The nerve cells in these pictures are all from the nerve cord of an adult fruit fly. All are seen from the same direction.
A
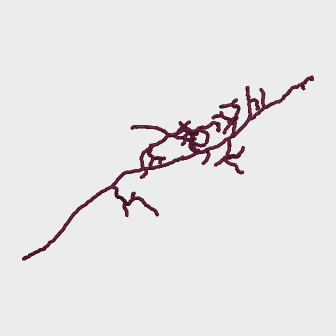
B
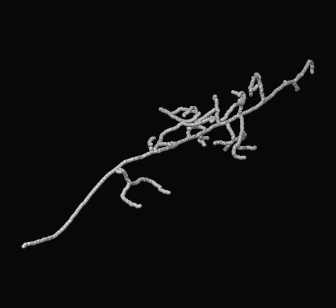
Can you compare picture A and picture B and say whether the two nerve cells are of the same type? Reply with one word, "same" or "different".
same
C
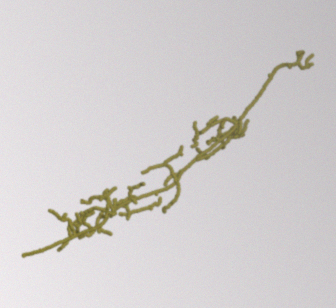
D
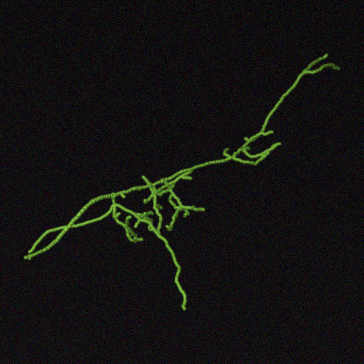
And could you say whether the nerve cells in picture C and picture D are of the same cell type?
different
